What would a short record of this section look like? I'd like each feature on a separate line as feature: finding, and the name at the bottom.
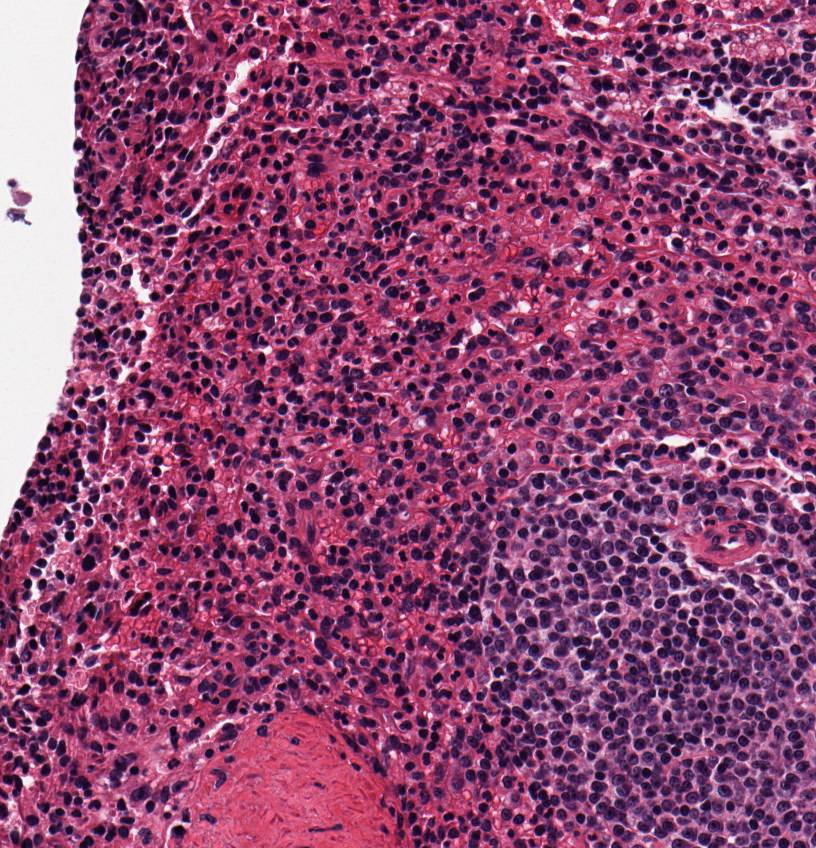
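Lower right: closely packed small round dark nuclei, staining darker purple than the rest of the field.
Cells there: small lymphocytes, round dense nuclei, scant cytoplasm.
Upper and left: a looser mix of cells among pink strands, redder than the lower right.
Right side: a small vessel with a thick pink wall, beside the dark lymphocyte zone.
Name: spleen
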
